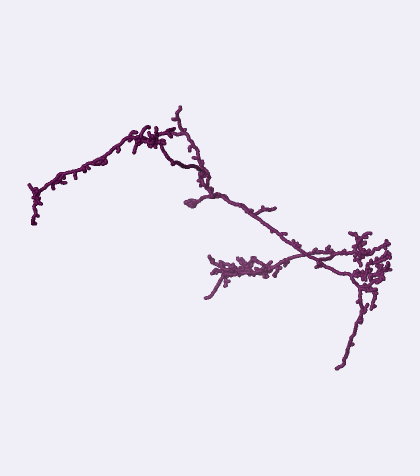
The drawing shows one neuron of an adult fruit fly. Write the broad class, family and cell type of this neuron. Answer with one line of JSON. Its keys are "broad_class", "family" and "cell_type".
{"broad_class": "central-brain intrinsic neuron", "family": "hemilineage WEDd2", "cell_type": "WED081"}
